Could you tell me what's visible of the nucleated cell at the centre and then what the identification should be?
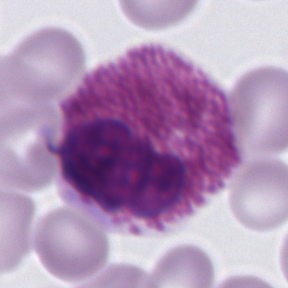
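The nucleus is located in the lower left part of the cell. No nucleoli can be seen within it. Coarse, round granules, packed closely together and pinkish-red in colour, fill the cytoplasm. This cell is an eosinophil.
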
